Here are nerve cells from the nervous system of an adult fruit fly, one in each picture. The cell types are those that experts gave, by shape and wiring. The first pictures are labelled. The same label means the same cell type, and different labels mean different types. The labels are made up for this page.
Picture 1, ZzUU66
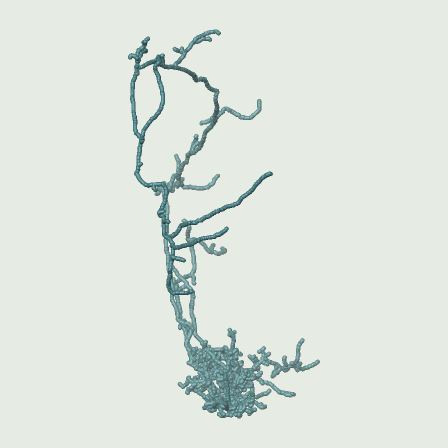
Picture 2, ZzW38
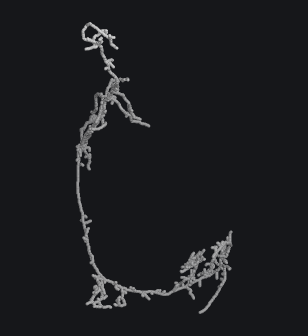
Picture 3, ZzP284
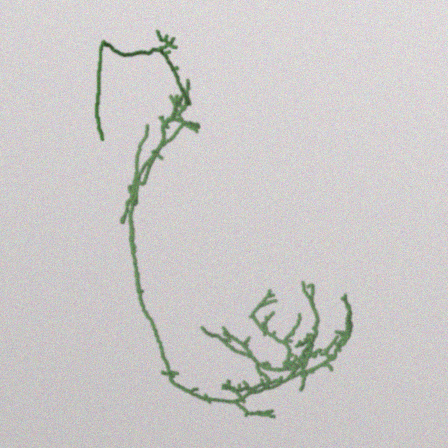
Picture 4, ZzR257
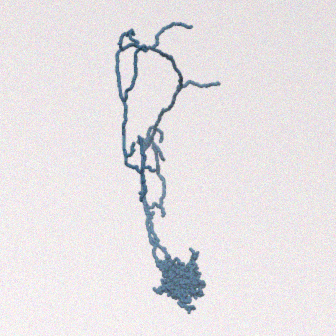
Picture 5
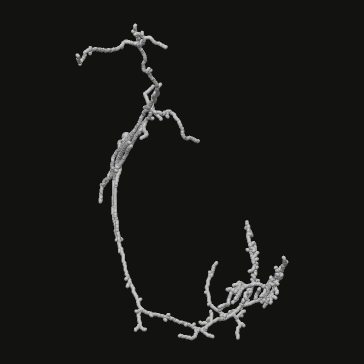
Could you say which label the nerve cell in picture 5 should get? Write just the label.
ZzP284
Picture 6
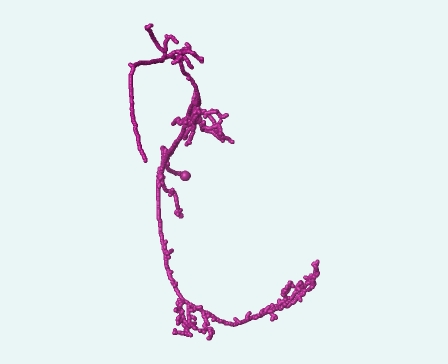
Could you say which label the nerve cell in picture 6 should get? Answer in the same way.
ZzW38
